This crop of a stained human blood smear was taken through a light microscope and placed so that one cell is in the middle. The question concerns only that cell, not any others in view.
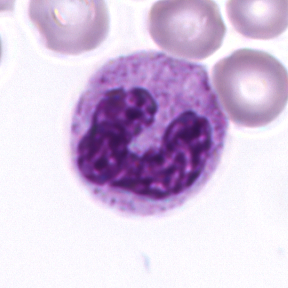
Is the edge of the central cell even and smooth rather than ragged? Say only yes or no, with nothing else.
Yes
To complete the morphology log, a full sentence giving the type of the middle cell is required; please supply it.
The cell found in the middle of this crop is a band neutrophil.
